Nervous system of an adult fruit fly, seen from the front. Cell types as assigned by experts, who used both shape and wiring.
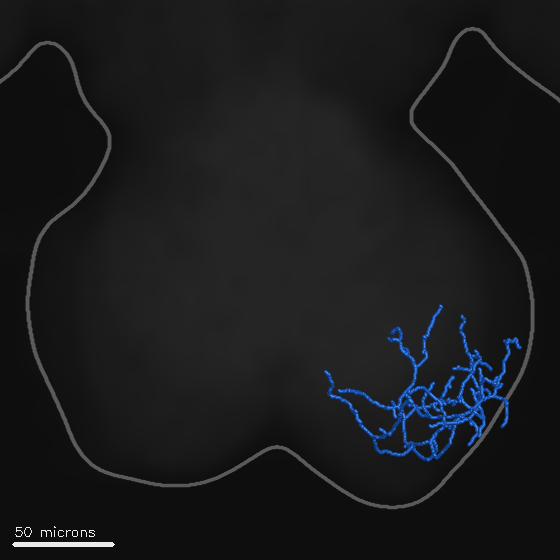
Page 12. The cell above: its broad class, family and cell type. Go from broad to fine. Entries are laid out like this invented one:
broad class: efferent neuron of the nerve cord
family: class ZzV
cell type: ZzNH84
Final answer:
broad class: nerve-cord intrinsic neuron
family: hemilineage 01B
cell type: IN01B047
